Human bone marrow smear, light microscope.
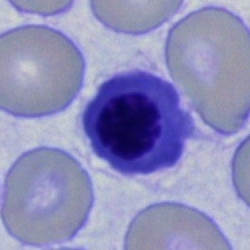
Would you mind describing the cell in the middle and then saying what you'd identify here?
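Deep blue cytoplasm, no granules. Nucleus toward the left; cytoplasm band wider on the right. No visible nucleoli. Cell: erythroblast.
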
